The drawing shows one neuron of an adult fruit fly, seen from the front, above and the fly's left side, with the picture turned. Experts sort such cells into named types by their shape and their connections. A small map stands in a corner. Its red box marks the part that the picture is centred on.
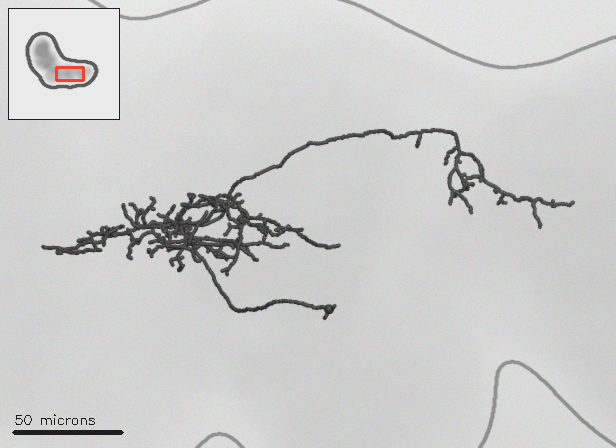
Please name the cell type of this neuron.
IN11A034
